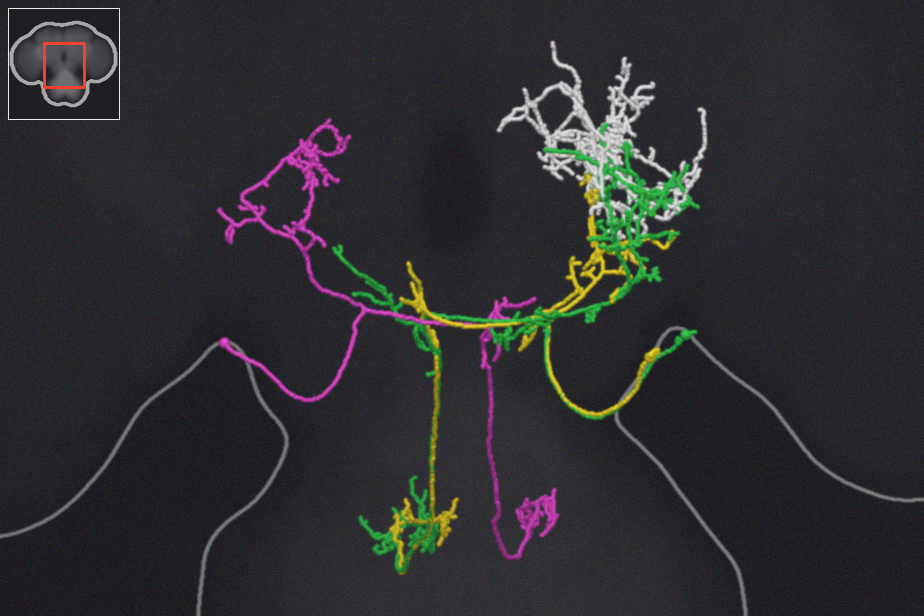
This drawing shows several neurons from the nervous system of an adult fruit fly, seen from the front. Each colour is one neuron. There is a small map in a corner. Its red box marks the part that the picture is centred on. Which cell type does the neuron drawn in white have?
CB0657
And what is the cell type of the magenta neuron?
DNg36_b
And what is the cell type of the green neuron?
DNg36_a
